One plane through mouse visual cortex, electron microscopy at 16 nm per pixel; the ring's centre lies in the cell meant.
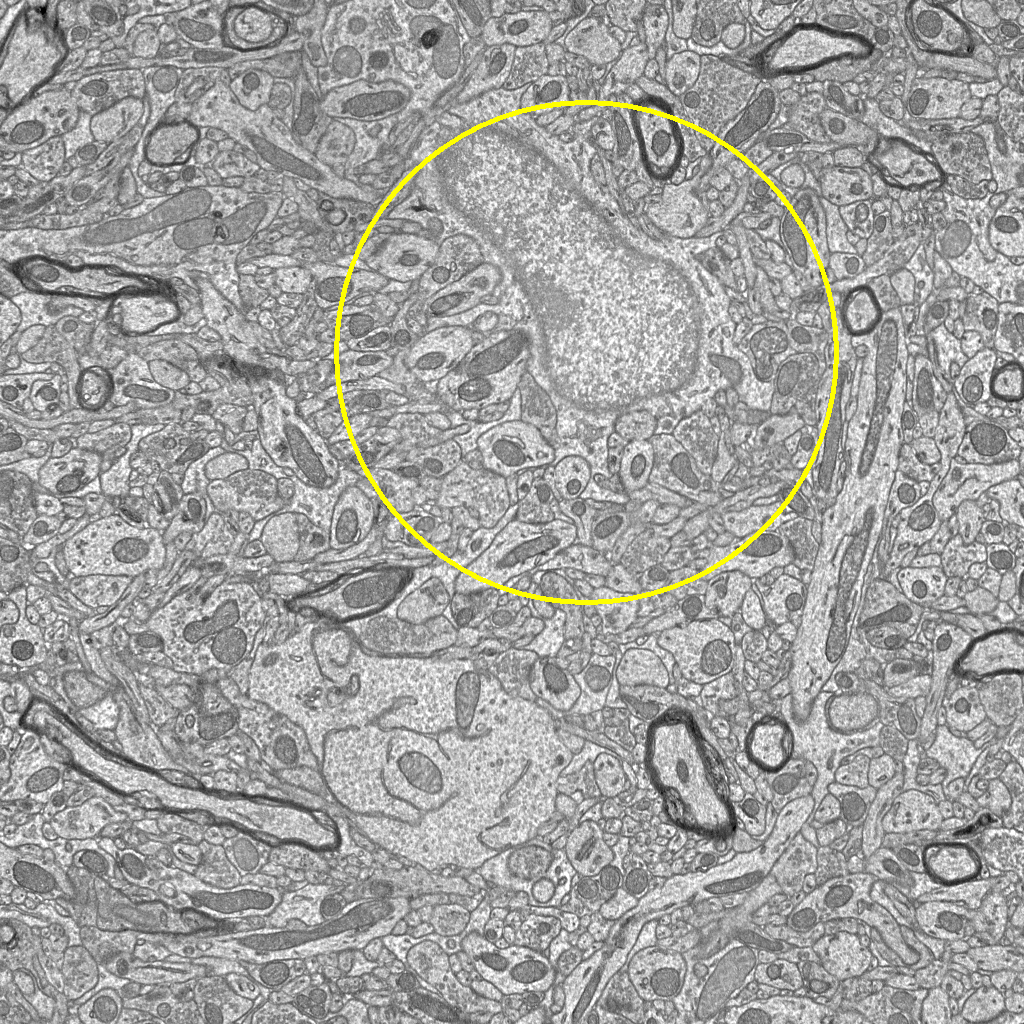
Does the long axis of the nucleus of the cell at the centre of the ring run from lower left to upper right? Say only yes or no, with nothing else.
No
